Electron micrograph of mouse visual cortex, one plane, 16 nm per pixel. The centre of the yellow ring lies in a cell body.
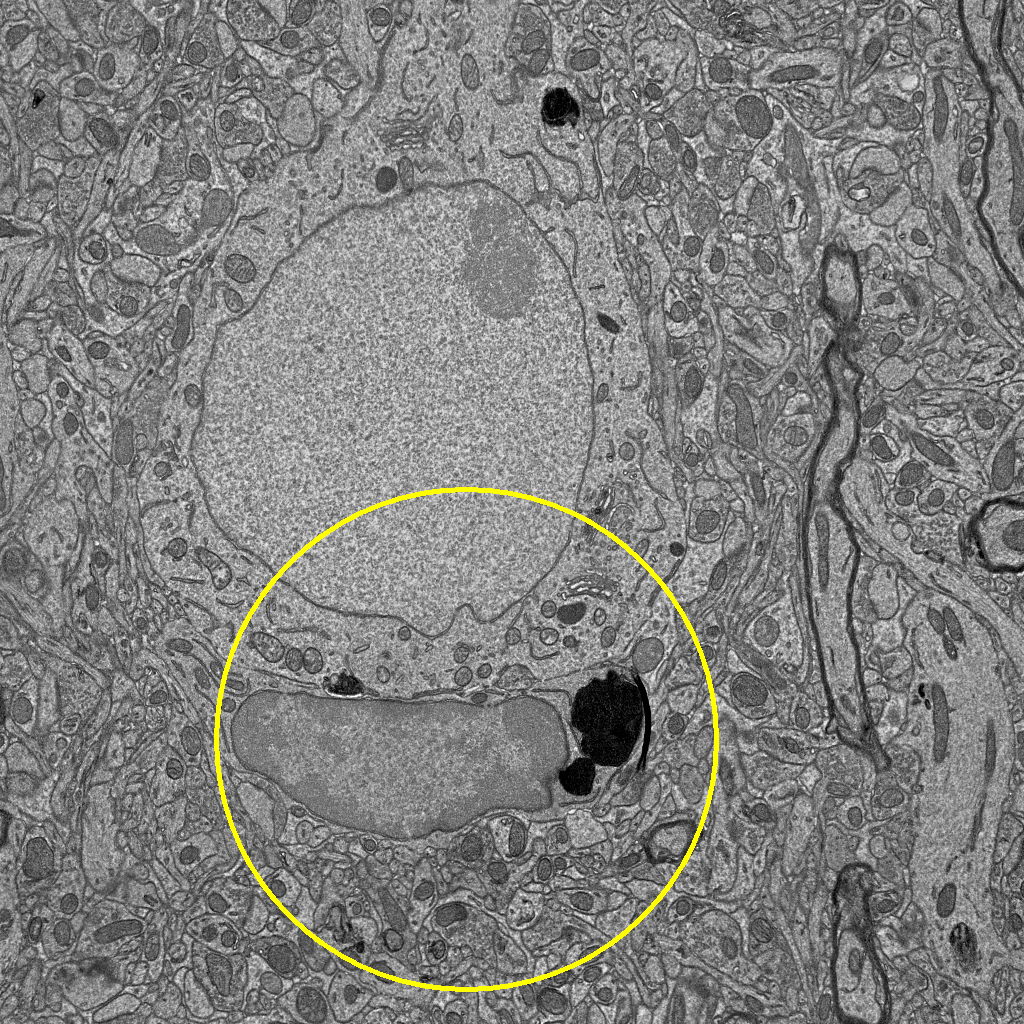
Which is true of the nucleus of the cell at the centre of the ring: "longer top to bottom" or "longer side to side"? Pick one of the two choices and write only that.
Longer side to side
